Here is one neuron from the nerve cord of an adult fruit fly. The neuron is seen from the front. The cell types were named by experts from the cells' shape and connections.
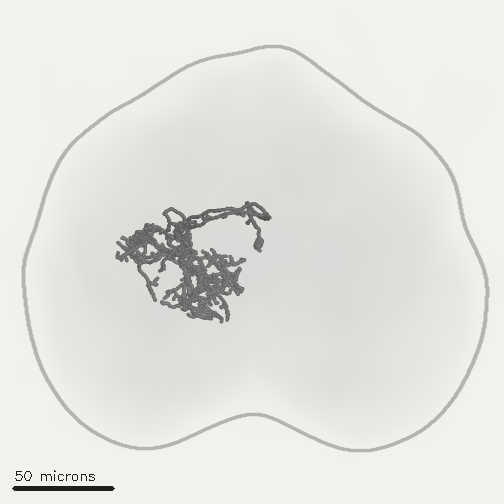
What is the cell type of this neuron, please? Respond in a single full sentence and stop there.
This neuron carries the cell type designation IN12B022.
